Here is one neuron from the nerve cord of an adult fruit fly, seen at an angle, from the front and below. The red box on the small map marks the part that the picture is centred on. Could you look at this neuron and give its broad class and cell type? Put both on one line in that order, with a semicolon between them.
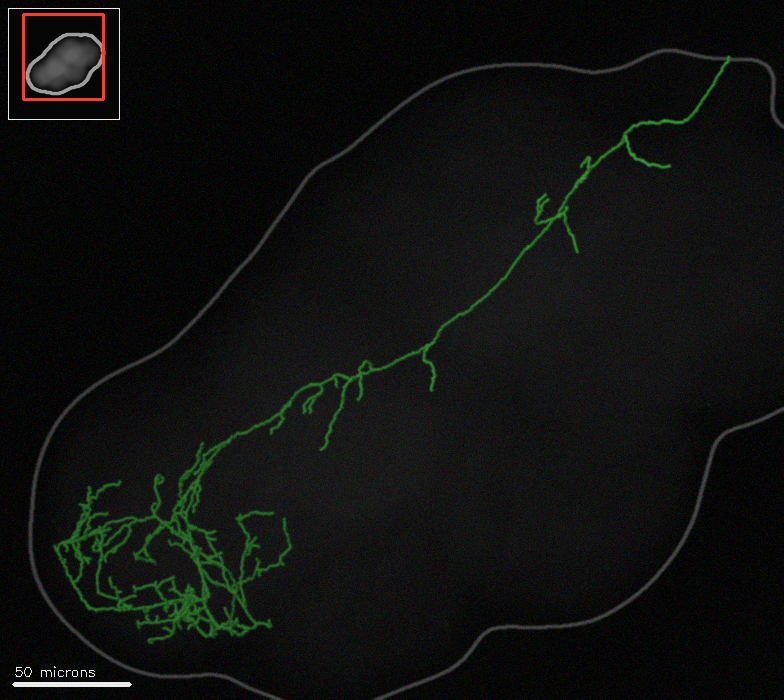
ascending neuron; ANXXX254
